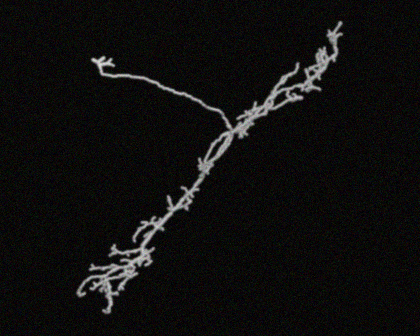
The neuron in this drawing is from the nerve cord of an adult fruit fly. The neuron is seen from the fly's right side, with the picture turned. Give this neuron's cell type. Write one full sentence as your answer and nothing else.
Under cell type classification, the neuron is SNpp40.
